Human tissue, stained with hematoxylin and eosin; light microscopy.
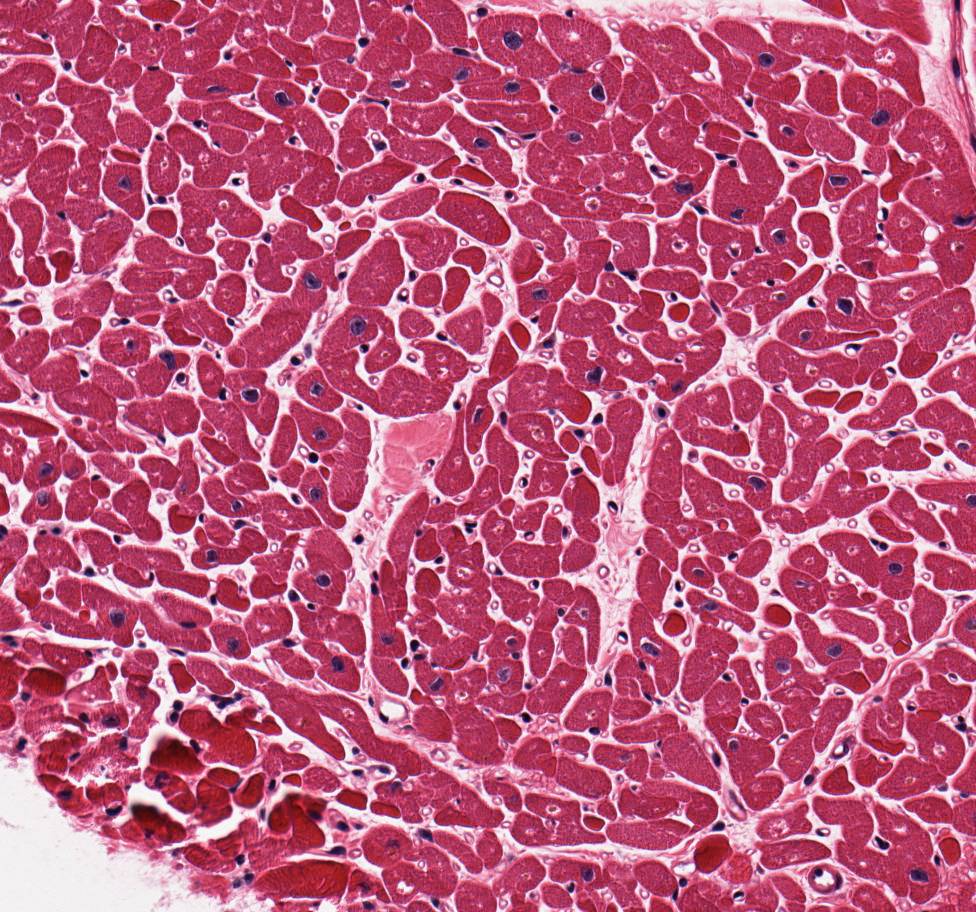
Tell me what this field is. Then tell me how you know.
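I'd call this myocardium. Across the whole field the fibres are cut mostly in cross or oblique section, and many have irregular, branching outlines. Their nuclei sit centrally, and many show a small pale clear zone around or beside them. Thin strands of delicate connective tissue with small dark nuclei run between individual fibres, while slightly wider pale septa group the fibres into bundles.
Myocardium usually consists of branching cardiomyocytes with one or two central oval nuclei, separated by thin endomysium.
The branching outlines and central nuclei are what settle it for me.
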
